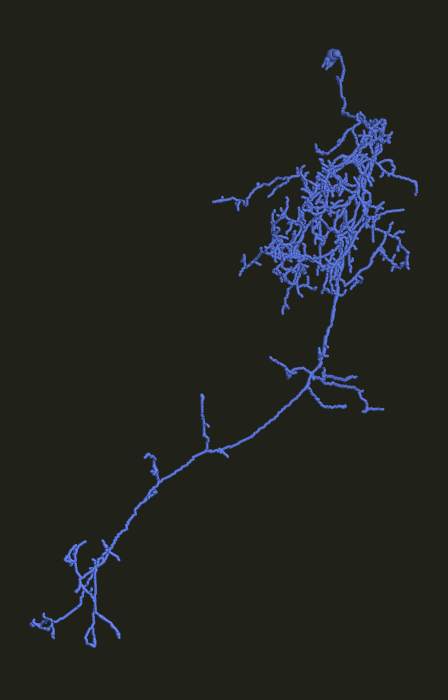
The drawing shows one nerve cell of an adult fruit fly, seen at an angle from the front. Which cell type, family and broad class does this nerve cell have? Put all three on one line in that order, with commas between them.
IN05B042, hemilineage 05B, nerve-cord intrinsic neuron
